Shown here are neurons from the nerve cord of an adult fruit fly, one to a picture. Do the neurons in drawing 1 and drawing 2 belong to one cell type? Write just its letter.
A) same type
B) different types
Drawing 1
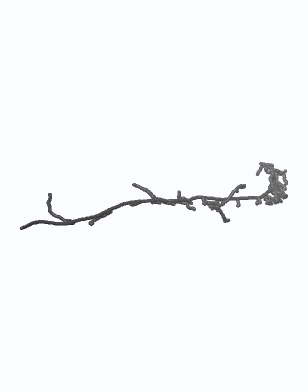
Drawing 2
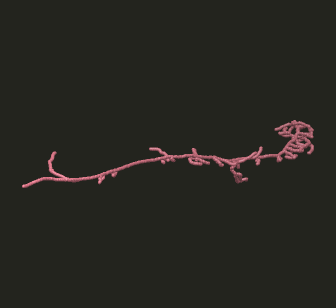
A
